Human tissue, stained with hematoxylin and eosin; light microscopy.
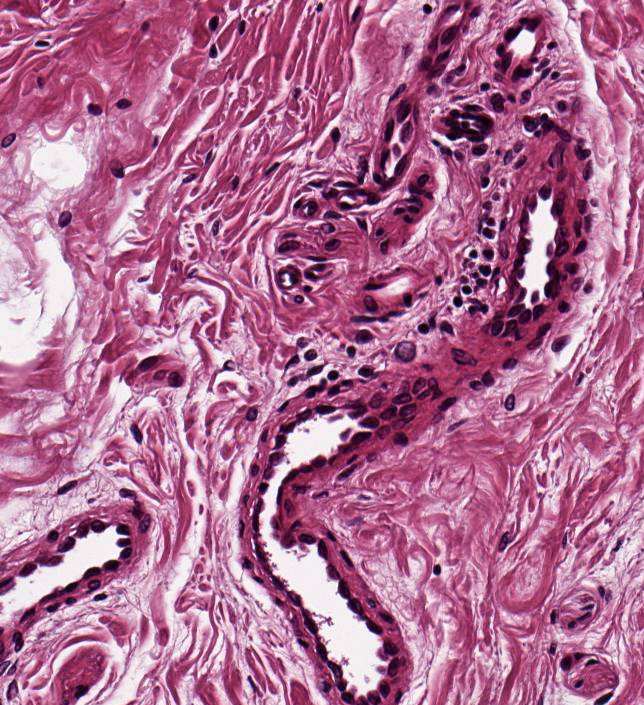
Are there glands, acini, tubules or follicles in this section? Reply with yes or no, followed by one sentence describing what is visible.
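Yes. The largest tubule forms an elongated, curving channel running from the centre down to the bottom edge.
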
